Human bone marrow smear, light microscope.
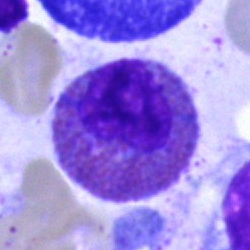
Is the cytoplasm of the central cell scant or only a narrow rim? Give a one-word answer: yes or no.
No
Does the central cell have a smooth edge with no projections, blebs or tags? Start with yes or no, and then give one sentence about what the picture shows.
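Yes. The cell outline is round and smooth.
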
